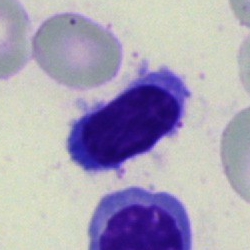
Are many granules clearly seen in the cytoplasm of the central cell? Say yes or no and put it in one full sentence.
No, there are no visible granules in its cytoplasm.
